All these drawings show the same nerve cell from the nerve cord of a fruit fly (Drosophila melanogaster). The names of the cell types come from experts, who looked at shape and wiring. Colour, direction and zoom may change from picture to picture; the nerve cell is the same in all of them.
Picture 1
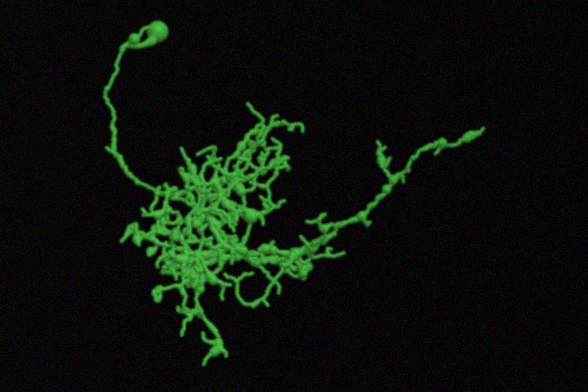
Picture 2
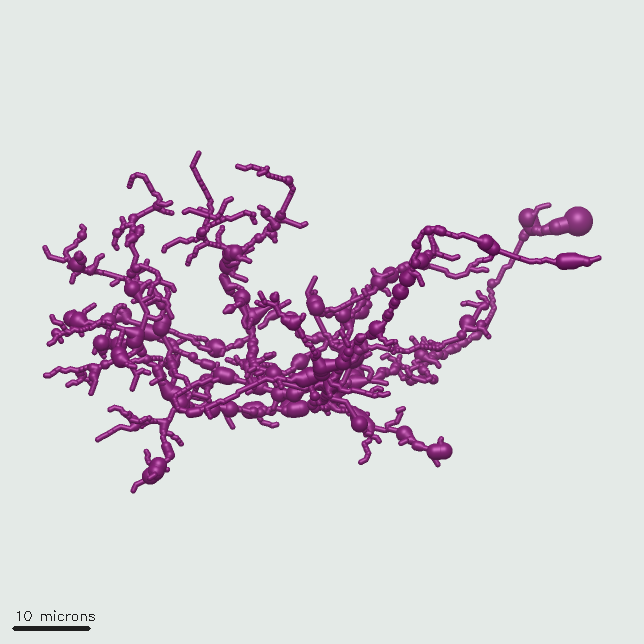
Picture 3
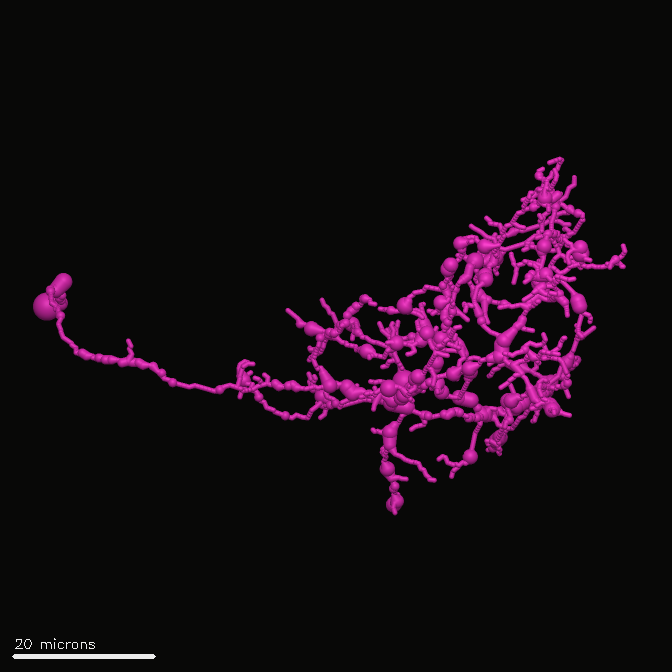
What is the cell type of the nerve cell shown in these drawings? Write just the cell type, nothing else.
IN20A.22A052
